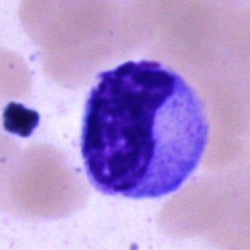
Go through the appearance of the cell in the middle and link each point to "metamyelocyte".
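Let's start with the nucleus: its edge is concave where it faces the cytoplasm on the right.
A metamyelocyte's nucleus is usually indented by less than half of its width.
An indented edge like this one goes along with that. The chromatin is dark purple and coarsely clumped, and the cytoplasm is pale lilac-blue.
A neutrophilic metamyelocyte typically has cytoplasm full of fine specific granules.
Here the granules are fine, but only faint and dust-like, so this is the part that sits less comfortably with the name metamyelocyte.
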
